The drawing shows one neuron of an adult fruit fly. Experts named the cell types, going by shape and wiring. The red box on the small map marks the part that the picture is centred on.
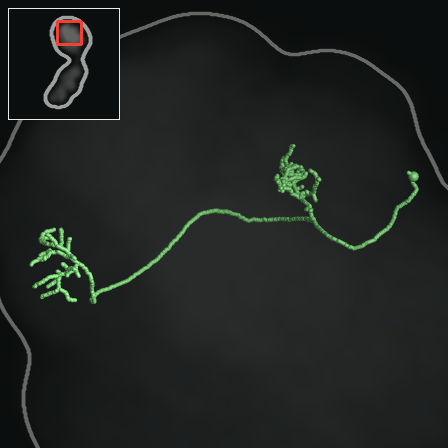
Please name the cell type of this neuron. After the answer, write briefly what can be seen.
Its cell type is CB2004. It is a central-brain intrinsic neuron. The cell body is on the right of the picture. In this view it is wider than it is tall.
